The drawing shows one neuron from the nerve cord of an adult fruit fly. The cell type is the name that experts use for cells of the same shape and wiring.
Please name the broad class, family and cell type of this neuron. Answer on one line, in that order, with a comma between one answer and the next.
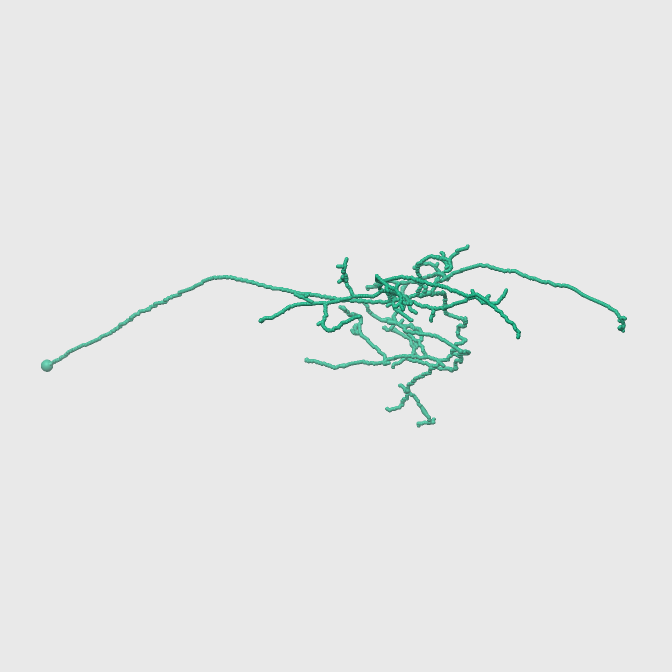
nerve-cord intrinsic neuron, hemilineage 12B, IN12B087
